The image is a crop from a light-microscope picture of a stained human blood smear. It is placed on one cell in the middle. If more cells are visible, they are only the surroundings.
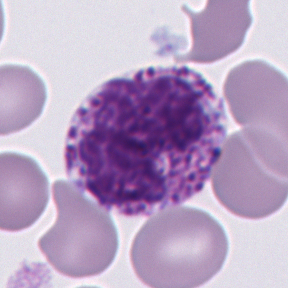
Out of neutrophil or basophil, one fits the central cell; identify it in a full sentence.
This particular crop is centered on a basophil.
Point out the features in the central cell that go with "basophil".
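Basophil: coarse, dark purple-black granules over both nucleus and cytoplasm. Granules sitting at the rim give the cell edge a finely bumpy look. Nuclear outline hard to trace, as granules overlie it.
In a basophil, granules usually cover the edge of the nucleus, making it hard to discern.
Both points fit the central cell.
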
